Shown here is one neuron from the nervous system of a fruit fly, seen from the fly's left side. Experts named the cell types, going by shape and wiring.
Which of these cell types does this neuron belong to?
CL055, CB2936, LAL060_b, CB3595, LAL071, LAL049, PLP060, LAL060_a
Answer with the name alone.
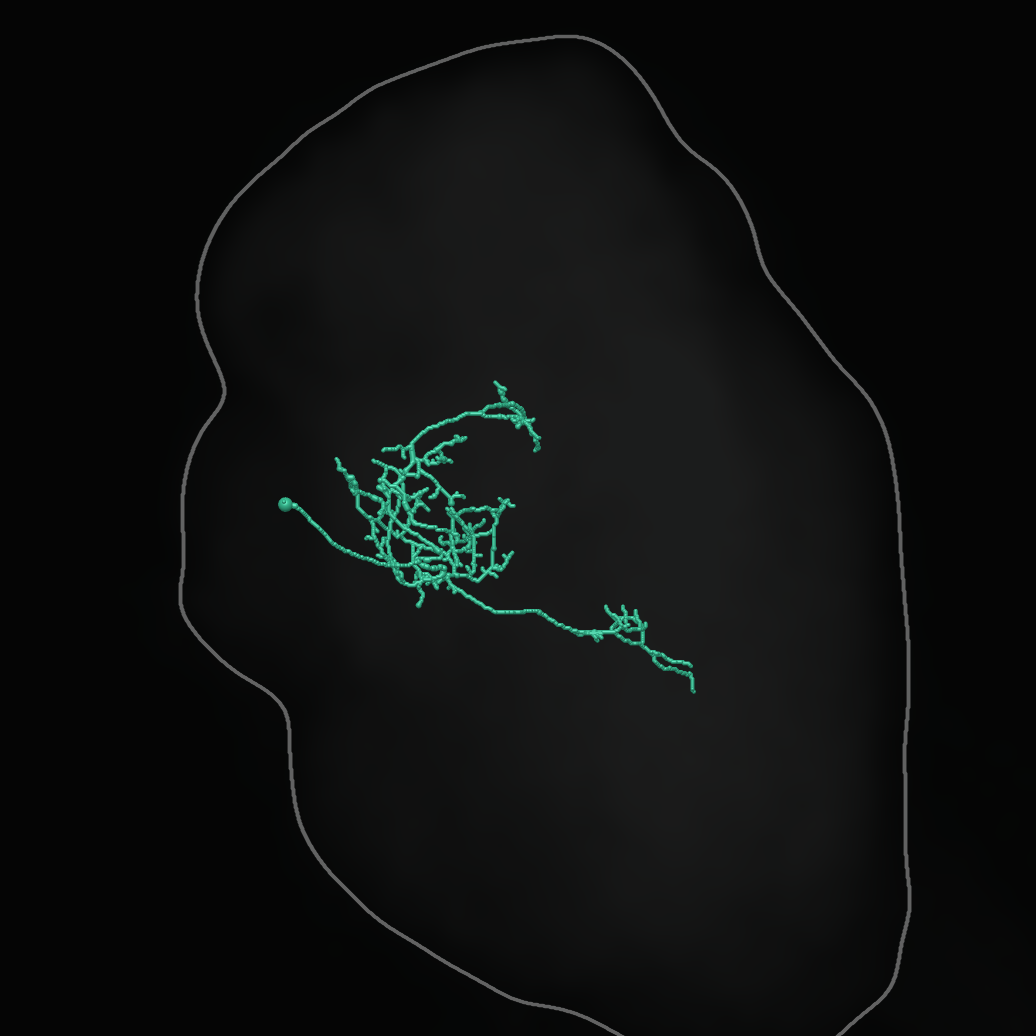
LAL049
